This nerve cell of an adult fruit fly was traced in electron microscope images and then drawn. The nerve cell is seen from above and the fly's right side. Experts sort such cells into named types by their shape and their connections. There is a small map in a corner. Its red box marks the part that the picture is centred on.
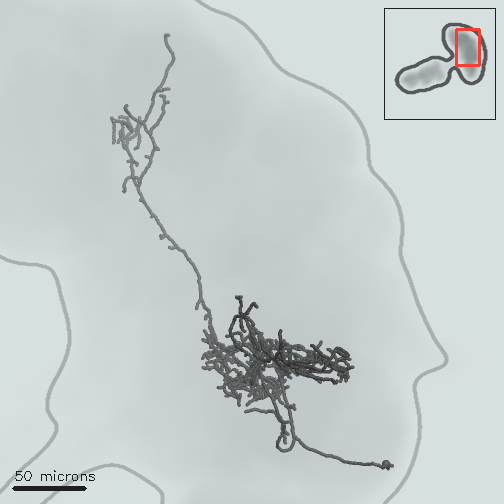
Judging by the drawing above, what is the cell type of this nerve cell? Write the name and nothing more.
CL027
